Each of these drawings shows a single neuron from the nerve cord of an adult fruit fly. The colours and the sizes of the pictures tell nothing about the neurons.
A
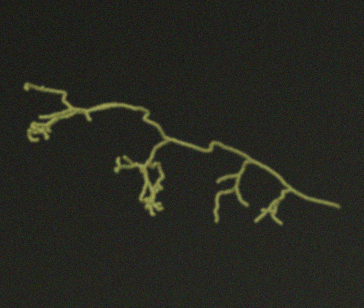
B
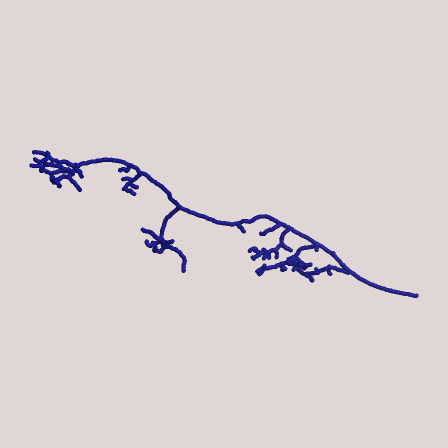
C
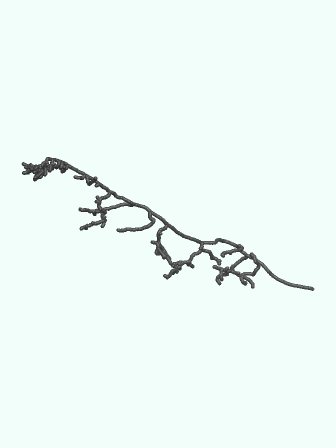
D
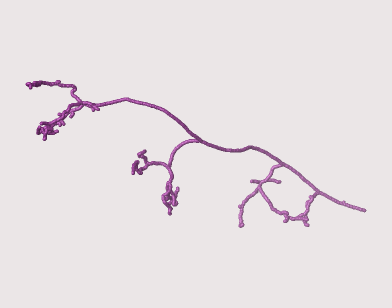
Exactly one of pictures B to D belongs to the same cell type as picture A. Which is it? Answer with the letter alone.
D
